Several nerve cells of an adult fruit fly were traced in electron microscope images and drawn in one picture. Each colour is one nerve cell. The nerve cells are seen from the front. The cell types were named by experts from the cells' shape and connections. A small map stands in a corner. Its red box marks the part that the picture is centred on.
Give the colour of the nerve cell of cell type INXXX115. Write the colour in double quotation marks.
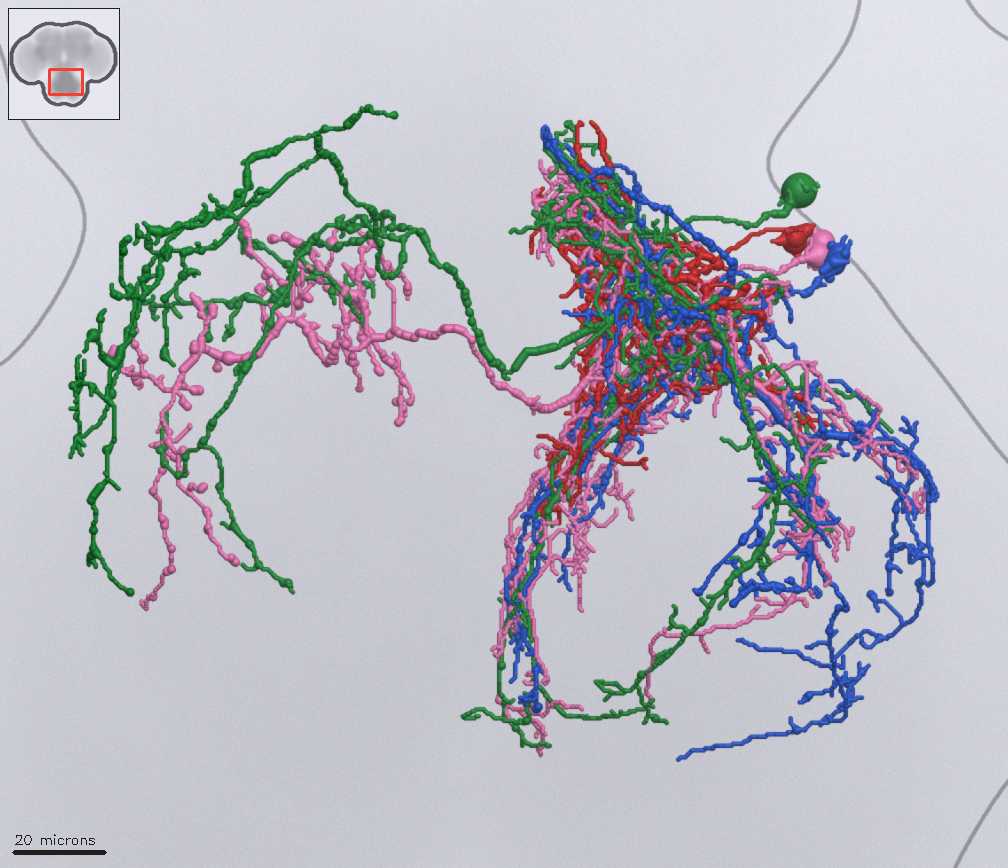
"pink"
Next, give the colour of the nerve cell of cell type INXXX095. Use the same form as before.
"green"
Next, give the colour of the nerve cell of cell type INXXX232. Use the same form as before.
"red"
